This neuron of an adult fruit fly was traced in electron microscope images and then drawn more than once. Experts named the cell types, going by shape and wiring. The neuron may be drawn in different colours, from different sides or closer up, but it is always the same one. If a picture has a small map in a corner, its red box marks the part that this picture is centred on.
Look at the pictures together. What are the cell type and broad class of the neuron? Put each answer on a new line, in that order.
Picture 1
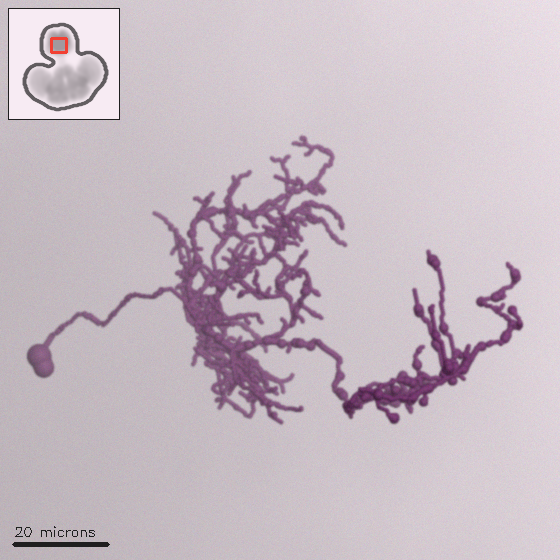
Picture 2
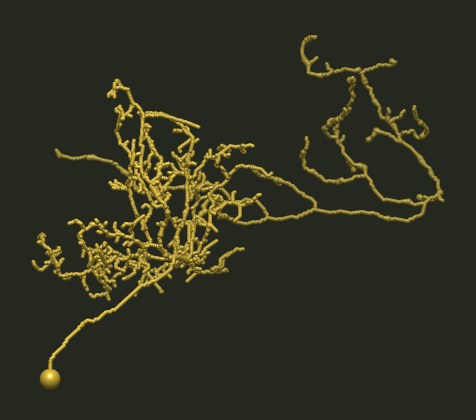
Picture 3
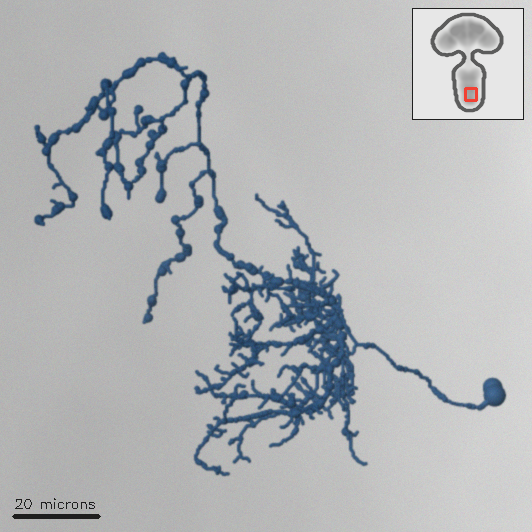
INXXX365
nerve-cord intrinsic neuron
